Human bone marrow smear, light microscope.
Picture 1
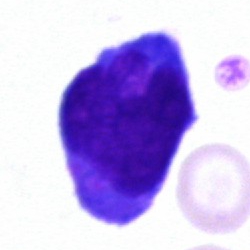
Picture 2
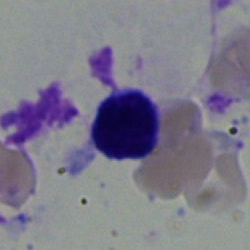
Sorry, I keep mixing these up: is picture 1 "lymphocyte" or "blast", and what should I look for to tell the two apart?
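Picture 1 shows a blast, and picture 2 shows a lymphocyte. Starting with the cytoplasm, the blast's stains a deep blue, and its rim is widest at the lower left of the cell. Next is the nucleus: in the blast it stains dark purple and is hard to separate from the dark cytoplasm, while in the lymphocyte it is a very dark, nearly uniform blue-purple with no nucleoli to be seen. Then come other marks: the blast has a paler pinkish-purple patch in its upper middle, whereas no granules are visible over the lymphocyte. Last is the outline: the lymphocyte is roughly round with a smooth edge.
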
